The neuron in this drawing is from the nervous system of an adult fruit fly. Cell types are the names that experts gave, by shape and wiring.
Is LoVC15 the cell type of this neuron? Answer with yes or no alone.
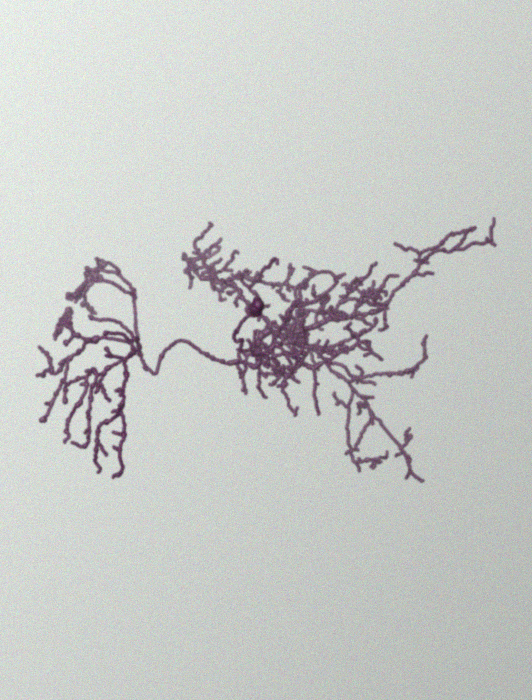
yes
